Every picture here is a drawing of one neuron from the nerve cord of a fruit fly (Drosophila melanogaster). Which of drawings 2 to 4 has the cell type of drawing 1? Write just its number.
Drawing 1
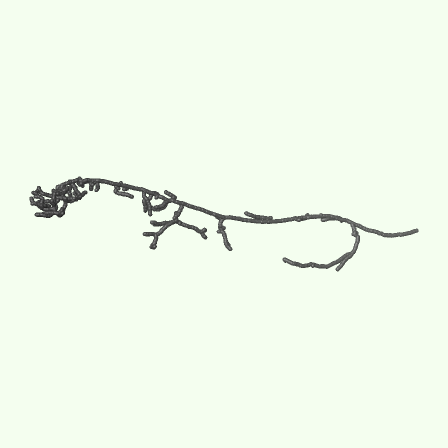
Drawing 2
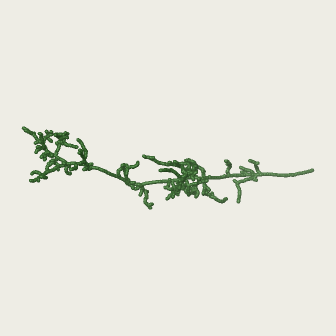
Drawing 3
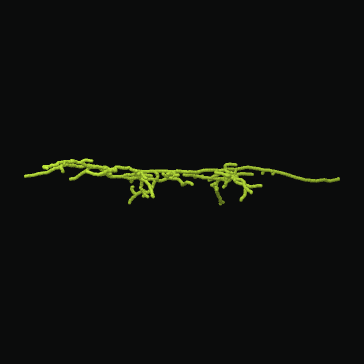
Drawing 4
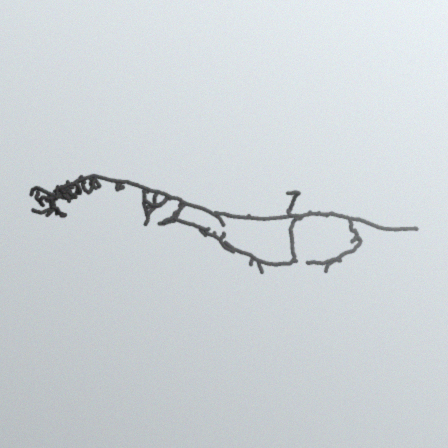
4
